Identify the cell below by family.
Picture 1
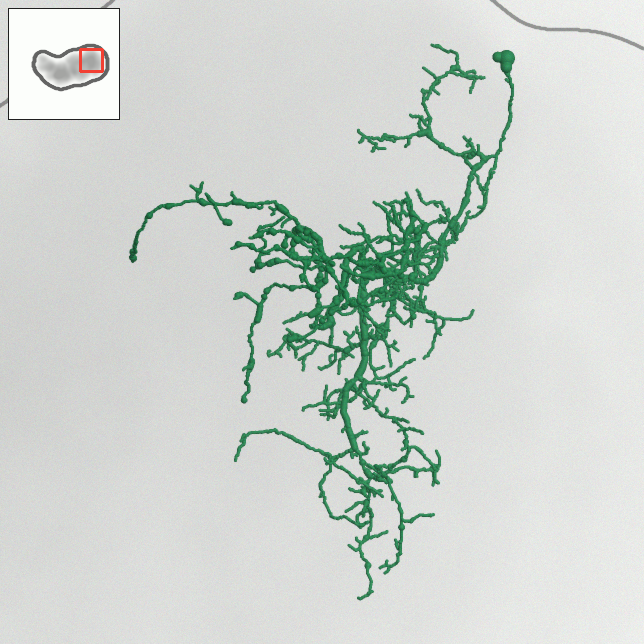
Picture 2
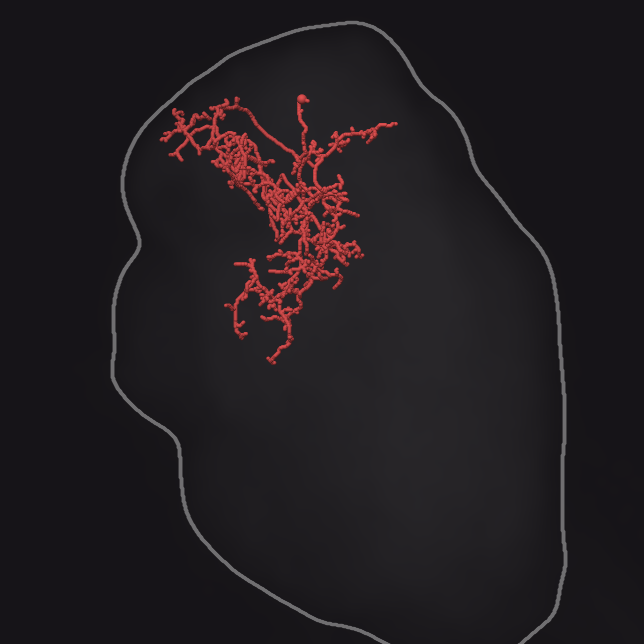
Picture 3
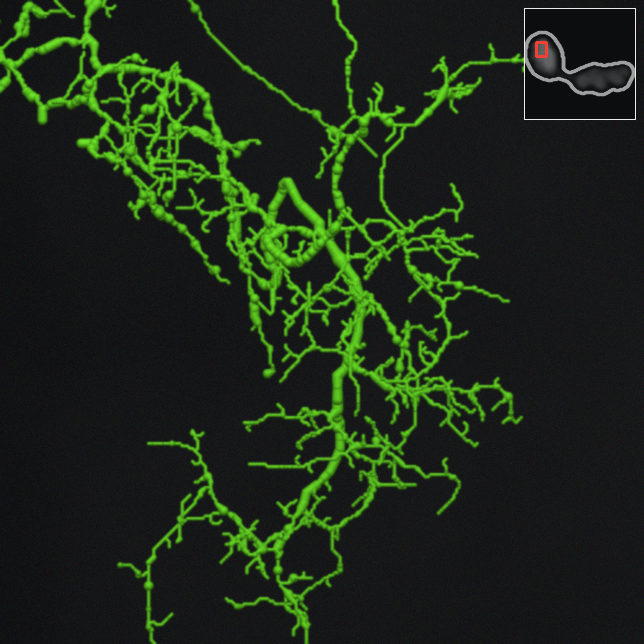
hemilineage LHl2_dorsal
